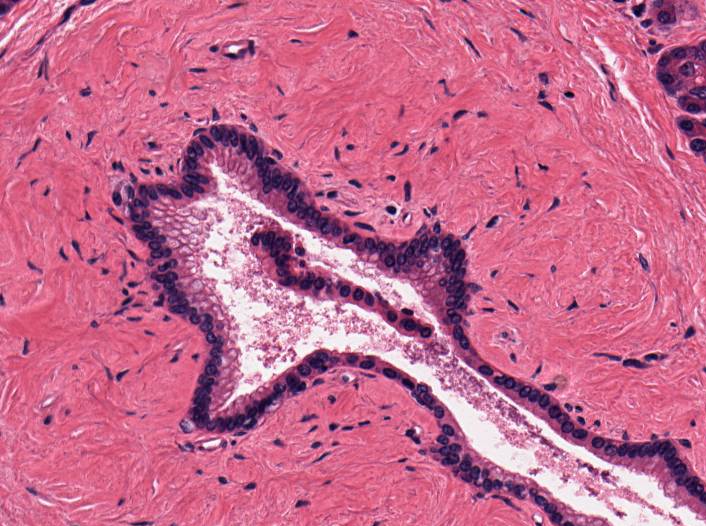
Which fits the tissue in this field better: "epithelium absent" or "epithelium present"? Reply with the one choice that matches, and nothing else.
Epithelium present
